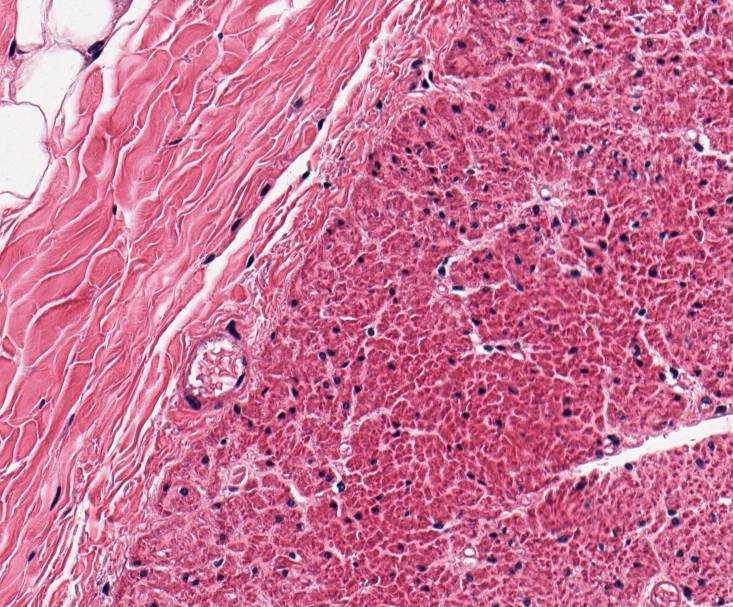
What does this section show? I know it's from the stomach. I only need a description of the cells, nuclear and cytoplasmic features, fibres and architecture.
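Dense collagen forms a band in the upper left, with compact cellular tissue filling the right and lower field. Its bundles are wavy and run diagonally from lower left to upper right. A few fat cells show as empty white spaces in the top left corner.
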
